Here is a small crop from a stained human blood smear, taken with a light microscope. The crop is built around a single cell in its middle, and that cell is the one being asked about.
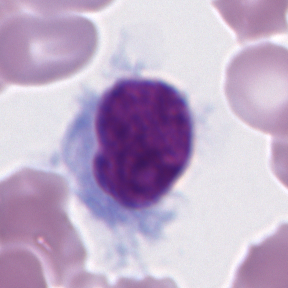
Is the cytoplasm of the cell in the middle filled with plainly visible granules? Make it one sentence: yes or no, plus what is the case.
No, the cytoplasm of this cell holds no visible granules.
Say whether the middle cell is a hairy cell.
yes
